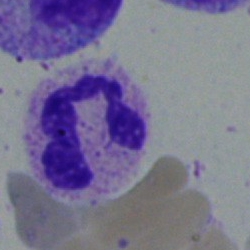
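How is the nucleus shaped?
As a curved, horseshoe-like band opening toward the bottom of a roughly round cell.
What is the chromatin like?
Dark purple and coarsely clumped, with no nucleoli visible.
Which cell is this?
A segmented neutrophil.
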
